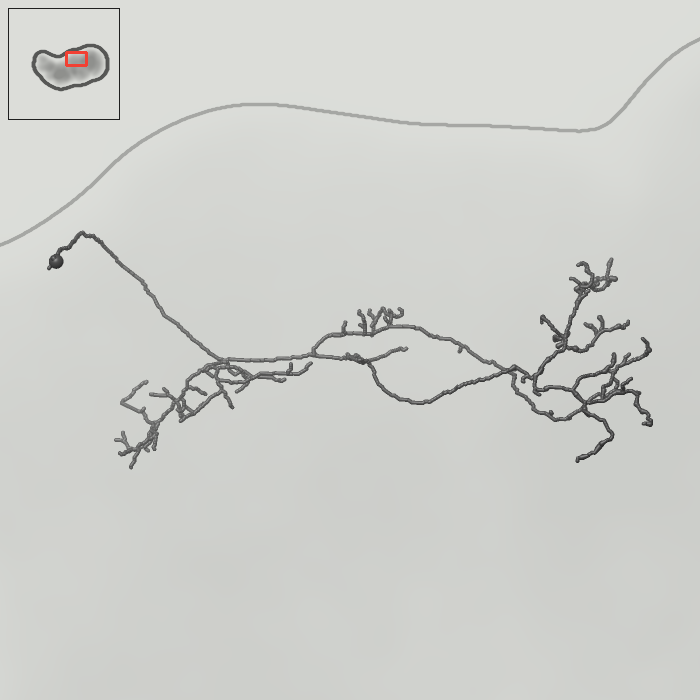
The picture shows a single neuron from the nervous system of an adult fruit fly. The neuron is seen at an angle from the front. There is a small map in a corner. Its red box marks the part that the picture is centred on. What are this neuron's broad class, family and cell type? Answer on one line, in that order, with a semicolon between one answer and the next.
central-brain intrinsic neuron; hemilineage SLPad1_posterior; SMP210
